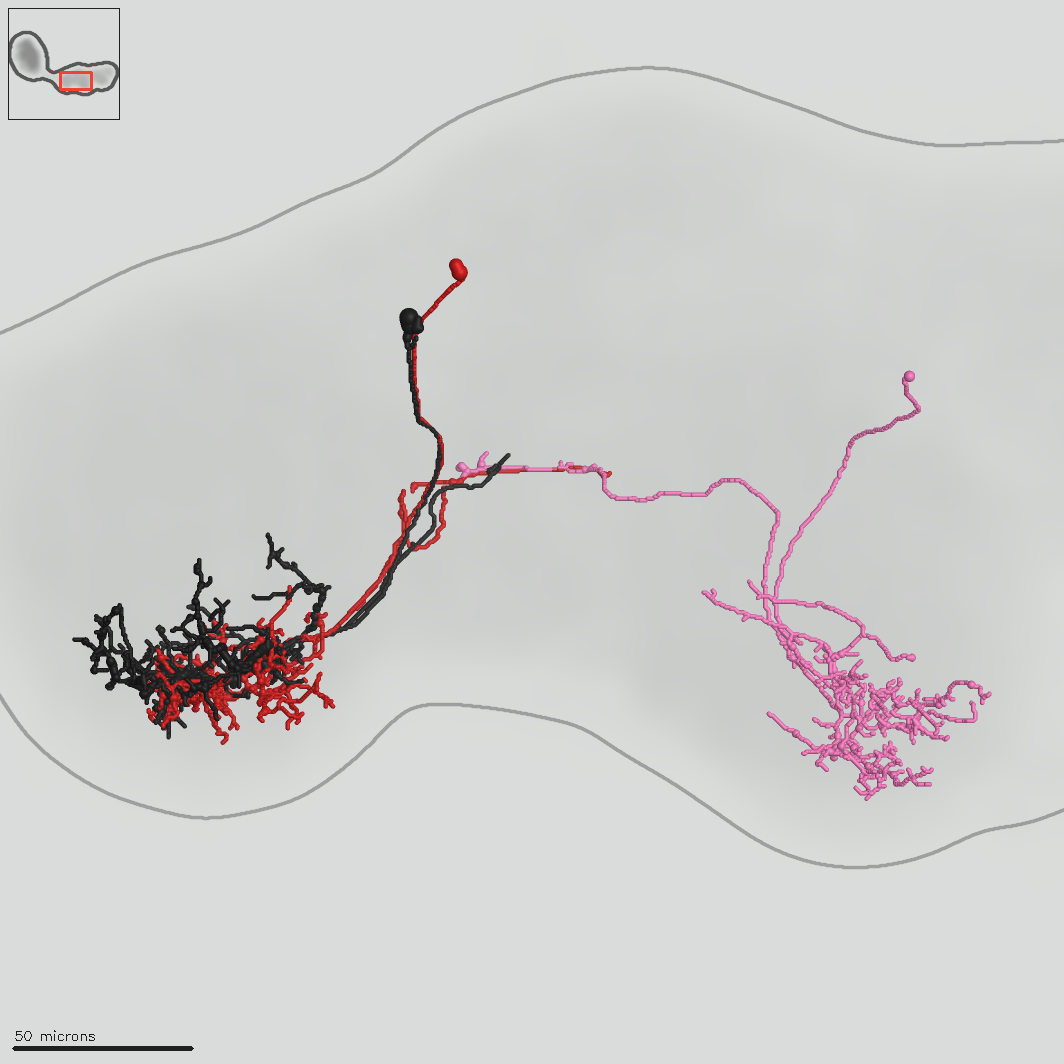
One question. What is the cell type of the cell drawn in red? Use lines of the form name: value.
cell type: IN23B054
